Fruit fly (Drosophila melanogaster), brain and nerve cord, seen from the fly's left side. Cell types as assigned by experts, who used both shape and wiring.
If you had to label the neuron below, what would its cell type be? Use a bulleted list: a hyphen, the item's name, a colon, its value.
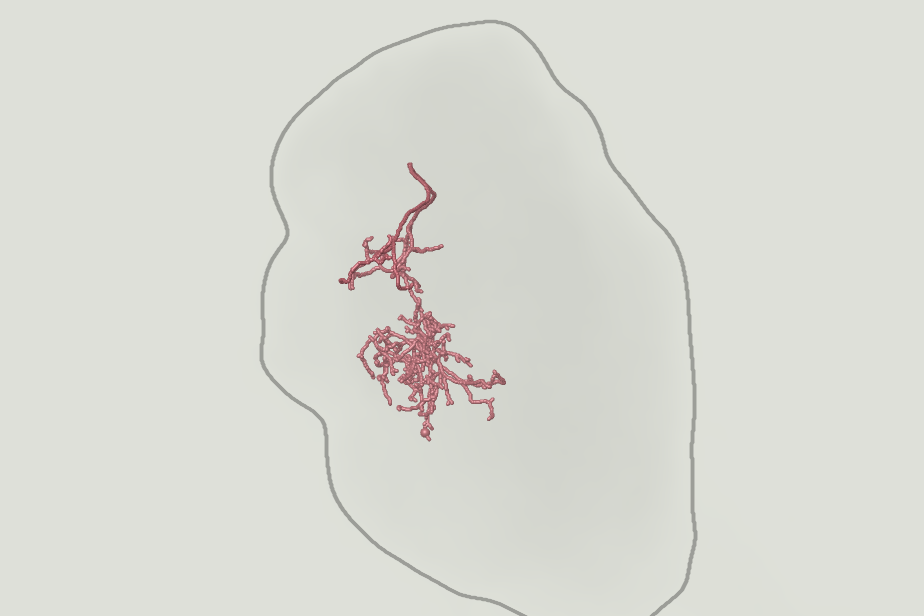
- cell type: AVLP132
